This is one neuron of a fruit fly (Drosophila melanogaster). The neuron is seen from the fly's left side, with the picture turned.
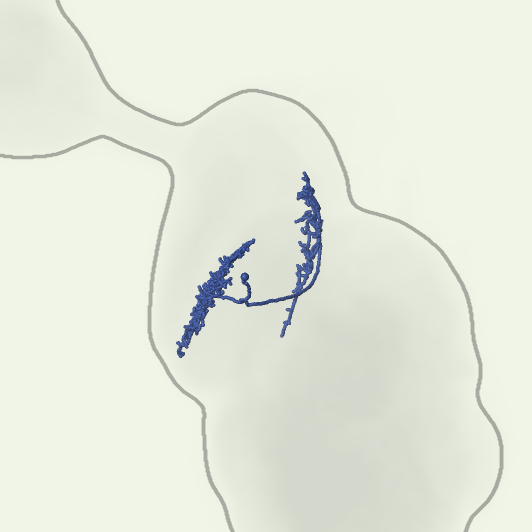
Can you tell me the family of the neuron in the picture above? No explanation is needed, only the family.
MeLo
